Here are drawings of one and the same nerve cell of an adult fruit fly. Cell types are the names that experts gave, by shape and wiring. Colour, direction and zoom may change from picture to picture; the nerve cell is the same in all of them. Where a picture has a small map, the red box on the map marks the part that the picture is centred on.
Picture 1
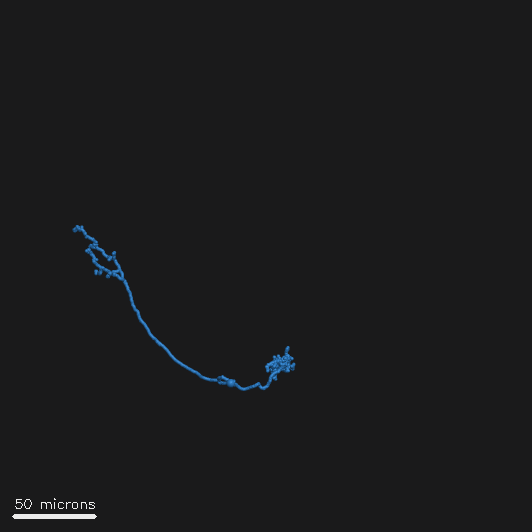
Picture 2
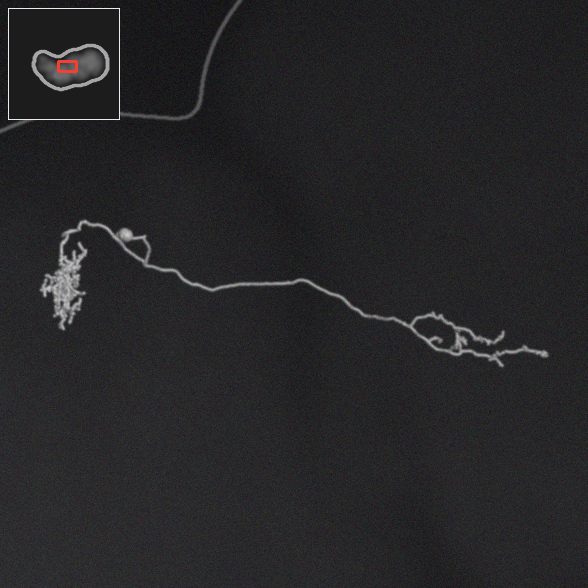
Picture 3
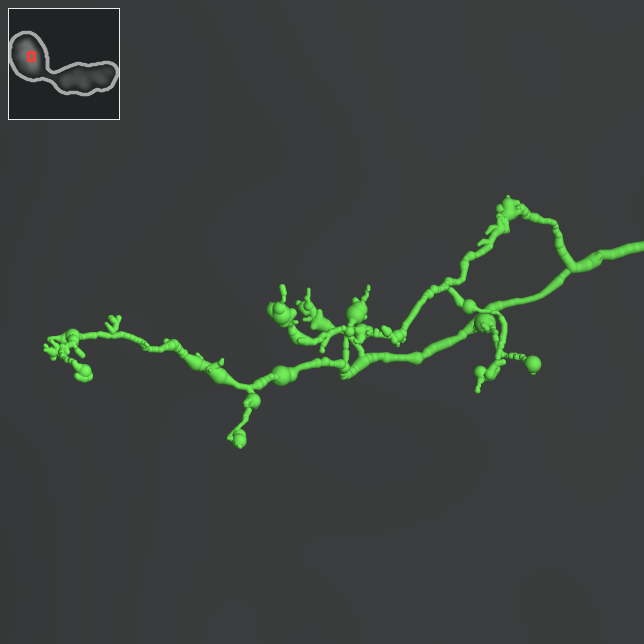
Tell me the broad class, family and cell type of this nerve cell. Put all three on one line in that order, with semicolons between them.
visual projection neuron; LPC; LPC1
